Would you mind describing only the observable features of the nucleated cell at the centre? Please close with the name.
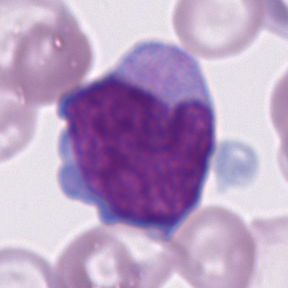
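Deep notch in upper nuclear edge; folded, heart-like outline. Nucleus occupies most of cell. Chromatin fine and lacy, no coarse dark clumps. Cytoplasm pale greyish-blue. Myeloblast.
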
